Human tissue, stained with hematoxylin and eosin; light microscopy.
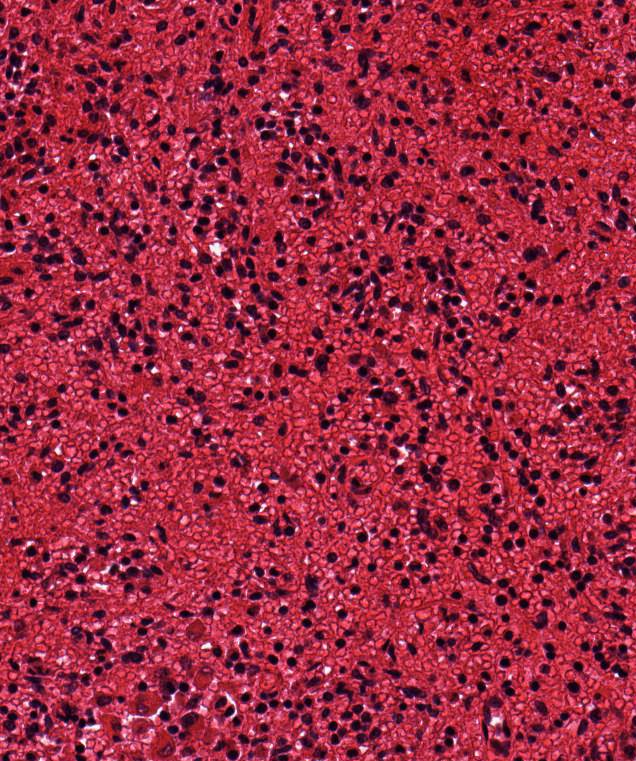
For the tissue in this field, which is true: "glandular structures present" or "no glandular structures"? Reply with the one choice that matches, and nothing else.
No glandular structures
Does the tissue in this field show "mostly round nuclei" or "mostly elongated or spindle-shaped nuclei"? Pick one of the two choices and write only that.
Mostly round nuclei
